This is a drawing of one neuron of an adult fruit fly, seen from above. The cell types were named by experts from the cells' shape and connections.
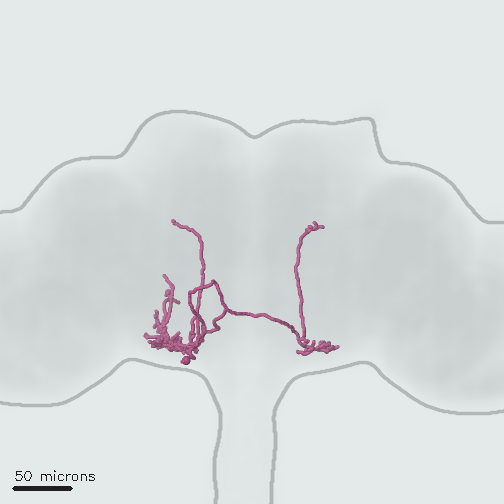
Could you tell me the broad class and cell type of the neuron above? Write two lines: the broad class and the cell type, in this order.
central-brain intrinsic neuron
PS215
